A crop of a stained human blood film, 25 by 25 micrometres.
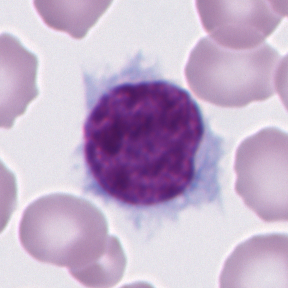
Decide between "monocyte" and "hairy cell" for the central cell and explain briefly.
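My answer: hairy cell. Going around its edge, I see fine hair-like projections extending from the cytoplasm on every side. The pale blue cytoplasm makes a narrow rim around the nucleus and thins out into those projections. The cell measures about 15 by 12 micrometres; the nucleus is round, about 11 micrometres across, and fills about 70% of the cell's area. Its chromatin stains dark purple in a blotchy, mottled pattern.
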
